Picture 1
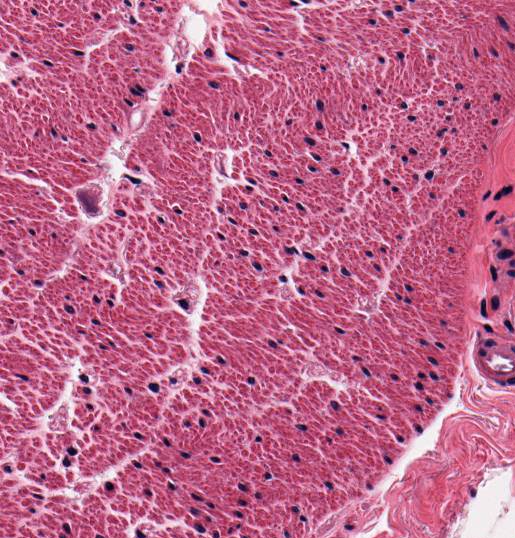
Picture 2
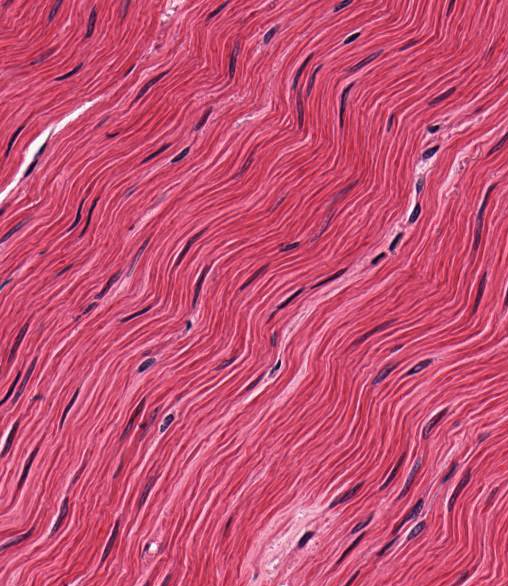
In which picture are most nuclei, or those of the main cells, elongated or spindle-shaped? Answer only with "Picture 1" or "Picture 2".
Picture 2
